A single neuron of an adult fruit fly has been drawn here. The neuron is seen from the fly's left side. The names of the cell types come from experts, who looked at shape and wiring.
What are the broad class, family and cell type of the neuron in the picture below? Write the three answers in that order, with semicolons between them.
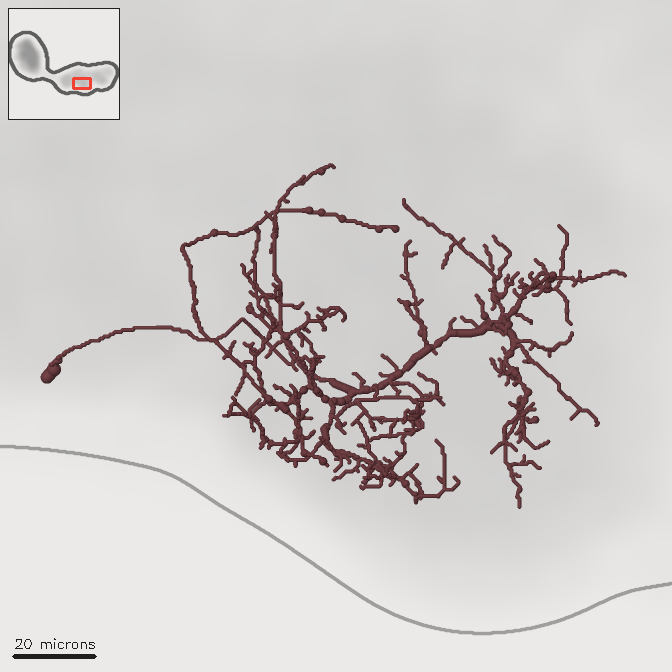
nerve-cord intrinsic neuron; hemilineage 16B; IN16B098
